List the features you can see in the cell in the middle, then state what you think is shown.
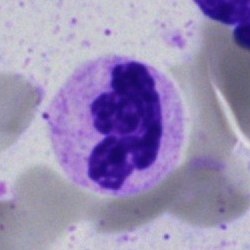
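A smooth, round outline encloses this cell. Its nucleus lies toward the right, so the band of cytoplasm is wider on the left. The chromatin stains dark purple and is coarsely clumped, and no nucleoli can be made out in the nucleus. This is a segmented neutrophil.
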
